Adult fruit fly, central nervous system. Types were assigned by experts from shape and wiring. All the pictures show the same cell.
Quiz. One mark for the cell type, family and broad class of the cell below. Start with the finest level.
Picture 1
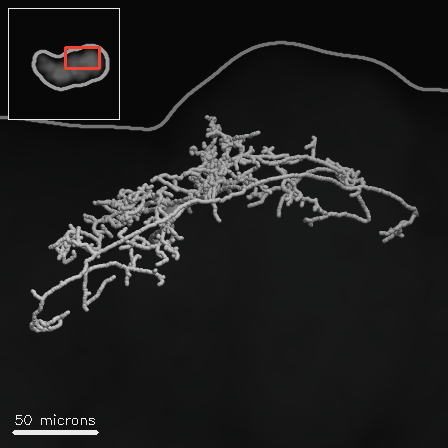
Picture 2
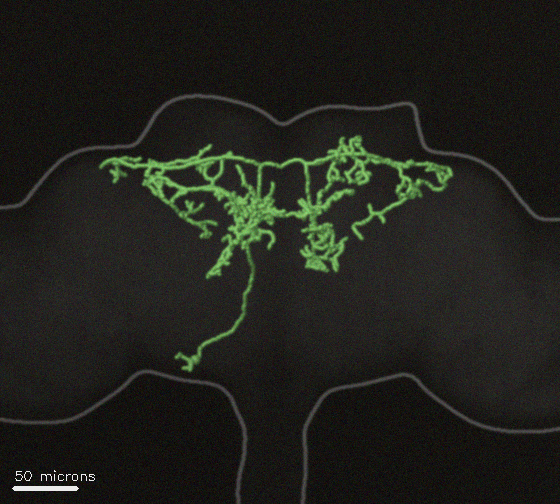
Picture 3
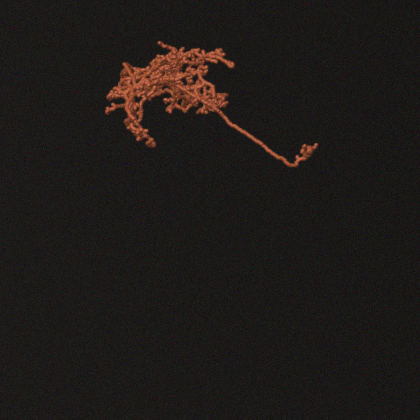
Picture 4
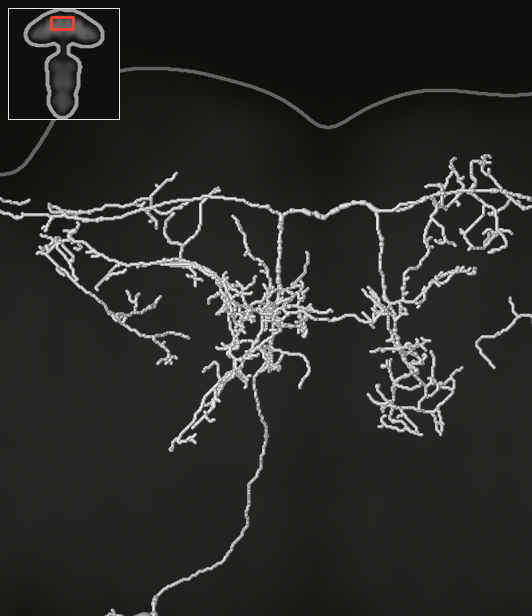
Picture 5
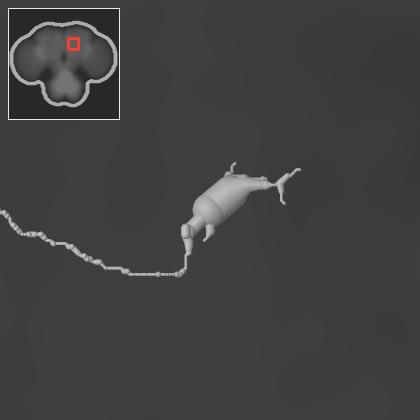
SMP588; hemilineage SMPp&v1_ventral; central-brain intrinsic neuron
